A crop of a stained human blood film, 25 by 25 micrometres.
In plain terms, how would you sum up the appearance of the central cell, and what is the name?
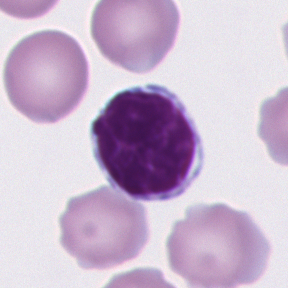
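Round and without indentation, the nucleus measures about 9 by 8 micrometres. It fills almost the whole cell, so the cytoplasm is reduced to a very thin pale blue rim. The chromatin is dense, dark purple and coarsely clumped. The cell is a typical lymphocyte.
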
